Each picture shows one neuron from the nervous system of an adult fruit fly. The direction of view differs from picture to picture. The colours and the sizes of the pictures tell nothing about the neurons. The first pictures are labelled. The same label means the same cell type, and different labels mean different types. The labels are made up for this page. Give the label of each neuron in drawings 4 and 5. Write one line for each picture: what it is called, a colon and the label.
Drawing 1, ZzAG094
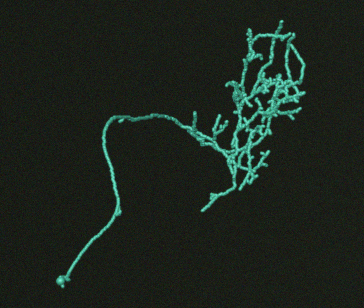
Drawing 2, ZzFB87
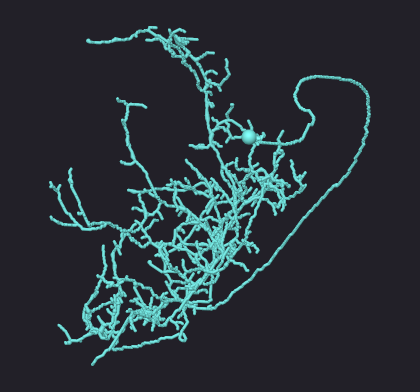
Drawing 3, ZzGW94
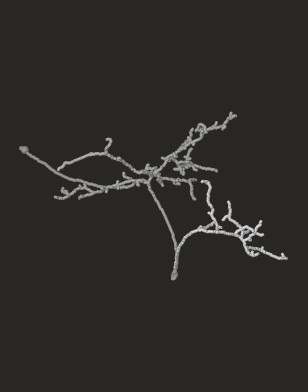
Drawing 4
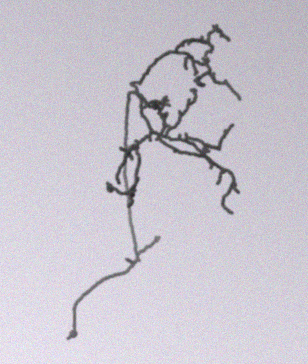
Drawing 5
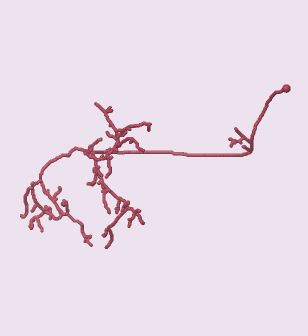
4: ZzAG094
5: ZzGW94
